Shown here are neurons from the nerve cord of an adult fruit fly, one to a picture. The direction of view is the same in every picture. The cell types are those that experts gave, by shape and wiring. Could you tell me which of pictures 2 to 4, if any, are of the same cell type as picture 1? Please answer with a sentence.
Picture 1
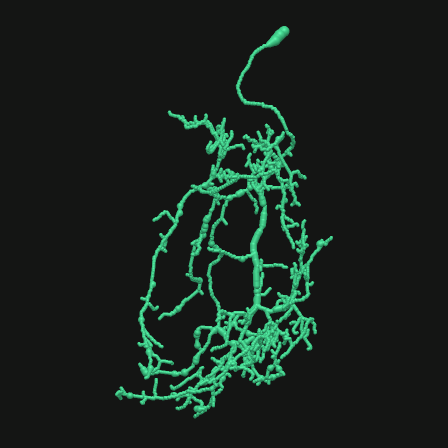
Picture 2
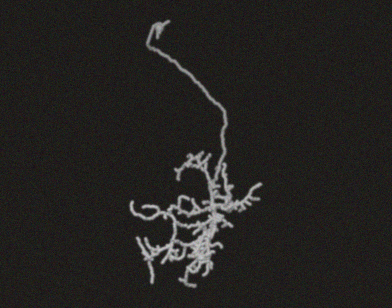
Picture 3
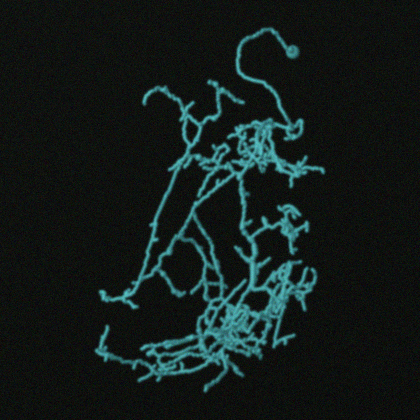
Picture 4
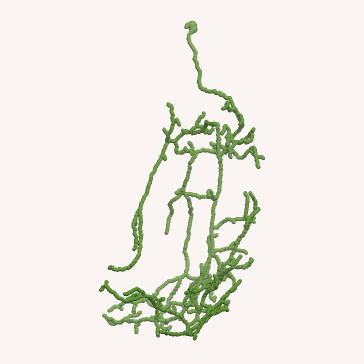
Picture 3 and picture 4 are of the same cell type.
